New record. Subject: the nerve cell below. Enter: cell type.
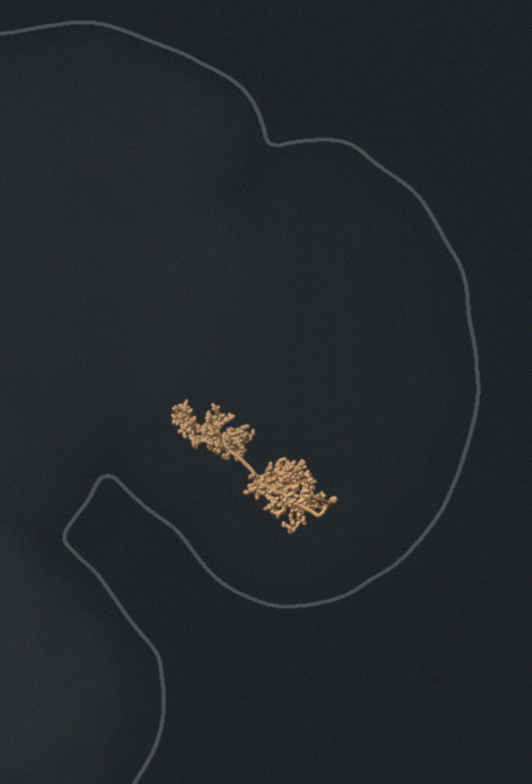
TmY15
